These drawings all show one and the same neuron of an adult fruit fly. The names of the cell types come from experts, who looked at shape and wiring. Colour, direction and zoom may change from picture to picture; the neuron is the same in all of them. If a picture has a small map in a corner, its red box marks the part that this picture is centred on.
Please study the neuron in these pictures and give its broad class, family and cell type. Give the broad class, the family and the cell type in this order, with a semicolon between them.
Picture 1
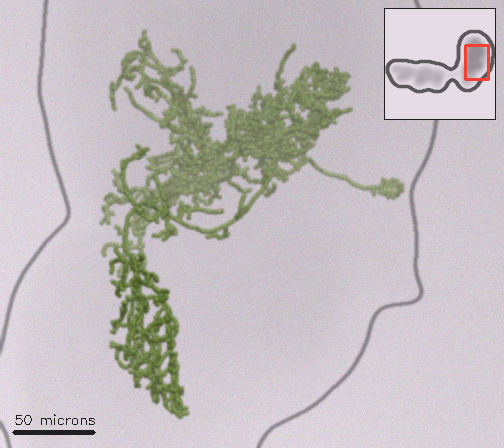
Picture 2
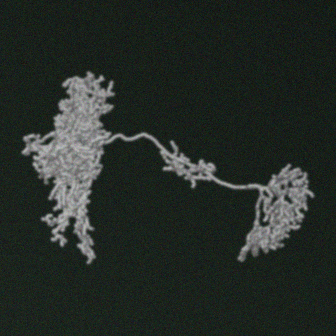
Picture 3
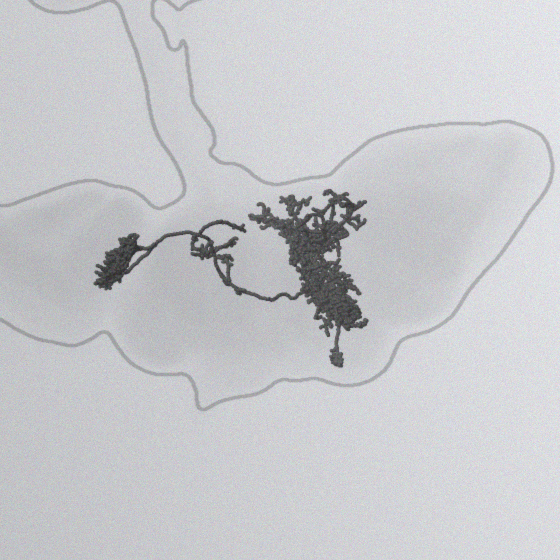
visual centrifugal neuron; LoVC; LoVC11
